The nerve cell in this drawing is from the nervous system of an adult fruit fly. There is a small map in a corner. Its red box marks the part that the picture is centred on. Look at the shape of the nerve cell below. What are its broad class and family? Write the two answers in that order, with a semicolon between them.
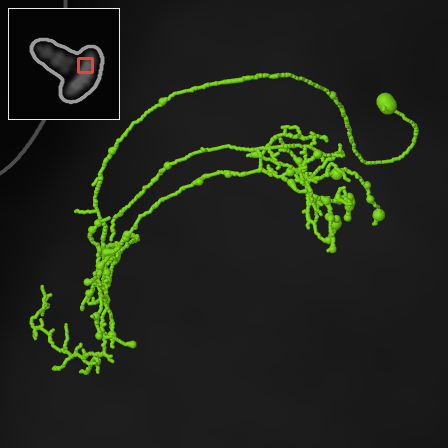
central-brain intrinsic neuron; hemilineage SLPav2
